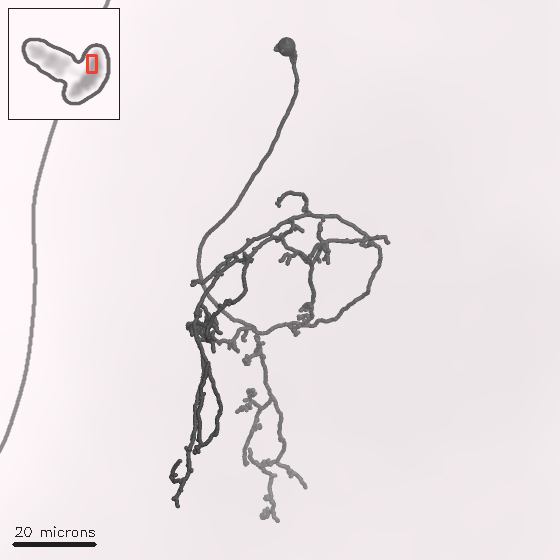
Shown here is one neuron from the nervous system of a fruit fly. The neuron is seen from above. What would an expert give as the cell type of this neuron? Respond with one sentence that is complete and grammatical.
It is to cell type PLP171 that the neuron belongs.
